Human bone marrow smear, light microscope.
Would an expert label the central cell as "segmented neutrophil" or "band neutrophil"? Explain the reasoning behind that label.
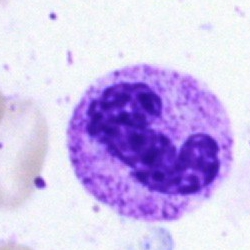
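Segmented neutrophil, not band neutrophil. Outline round and smooth. Chromatin dark purple, coarsely clumped; no nucleoli visible. Cytoplasm abundant, pale lilac.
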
